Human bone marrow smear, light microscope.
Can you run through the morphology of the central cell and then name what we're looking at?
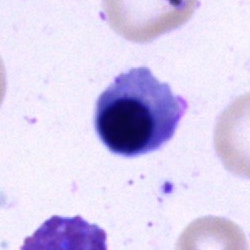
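No nucleoli can be seen in the nucleus. Blue cytoplasm lies mostly to the upper right of the nucleus and contains no vacuoles. At the upper right, the cell outline is irregular, with small blunt bulges. This cell is an erythroblast.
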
